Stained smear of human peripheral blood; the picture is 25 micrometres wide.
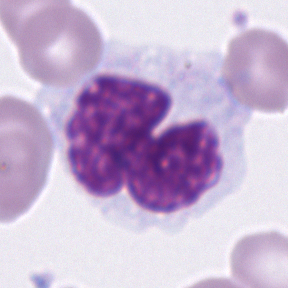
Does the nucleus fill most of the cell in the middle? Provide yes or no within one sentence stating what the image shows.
No, the nucleus is surrounded by broad cytoplasm.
